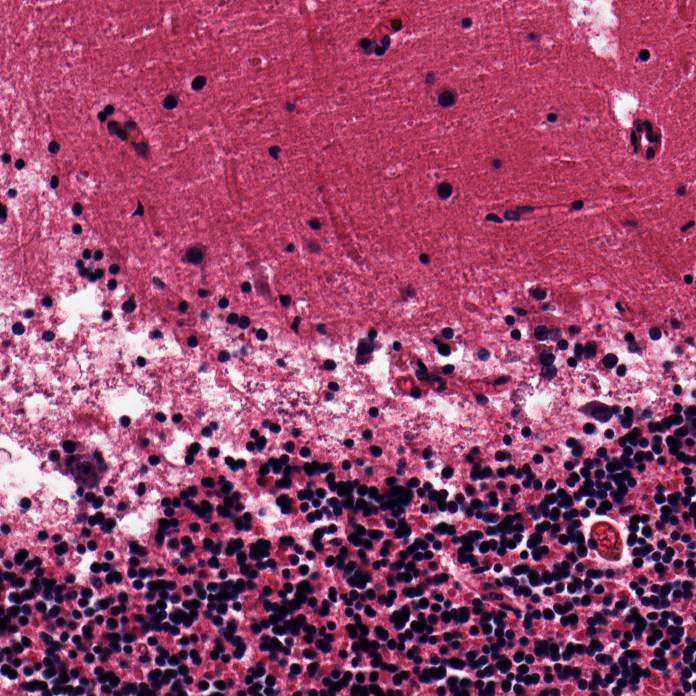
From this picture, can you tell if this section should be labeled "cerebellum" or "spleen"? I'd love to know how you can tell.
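It's cerebellum. The field is layered: a dense cell layer runs along the bottom, packed with small, round, dark-staining nuclei with very scant visible cytoplasm.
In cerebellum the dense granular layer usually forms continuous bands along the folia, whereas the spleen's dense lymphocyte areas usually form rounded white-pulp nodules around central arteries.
Above lies a pink, finely fibrillar zone with only sparse small dark nuclei and a few small capillaries with elongated nuclei.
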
